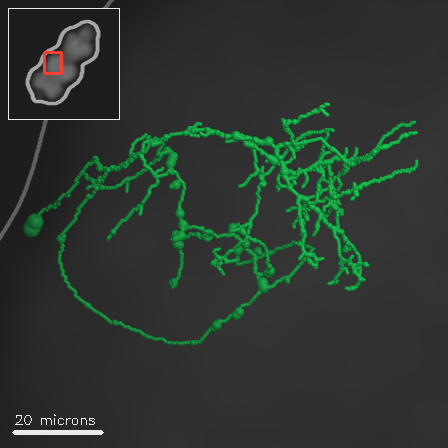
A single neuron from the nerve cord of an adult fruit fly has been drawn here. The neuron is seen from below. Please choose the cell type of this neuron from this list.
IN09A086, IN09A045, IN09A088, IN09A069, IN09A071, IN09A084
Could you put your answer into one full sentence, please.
The cell type IN09A084 includes this neuron.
